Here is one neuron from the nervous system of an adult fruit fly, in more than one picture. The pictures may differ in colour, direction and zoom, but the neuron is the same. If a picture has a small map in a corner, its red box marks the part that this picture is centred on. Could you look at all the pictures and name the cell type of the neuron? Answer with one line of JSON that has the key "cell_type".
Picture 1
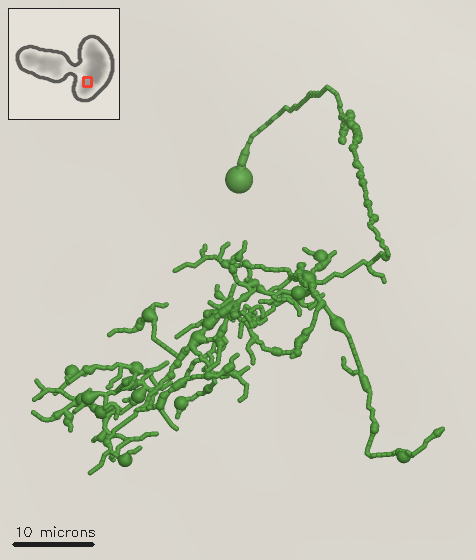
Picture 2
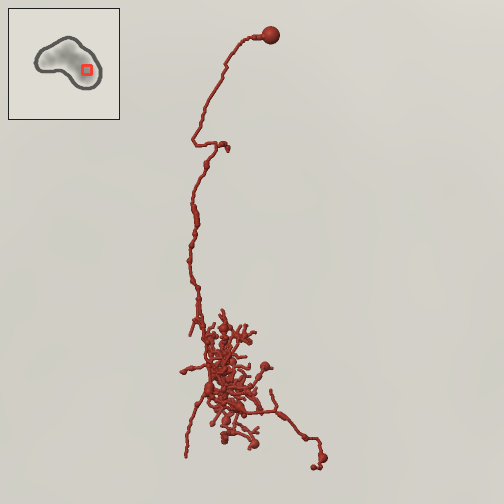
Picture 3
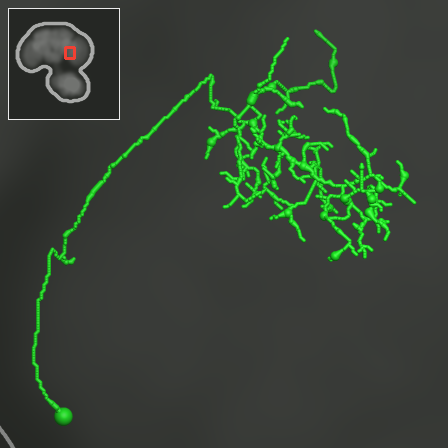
{"cell_type": "Li22"}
